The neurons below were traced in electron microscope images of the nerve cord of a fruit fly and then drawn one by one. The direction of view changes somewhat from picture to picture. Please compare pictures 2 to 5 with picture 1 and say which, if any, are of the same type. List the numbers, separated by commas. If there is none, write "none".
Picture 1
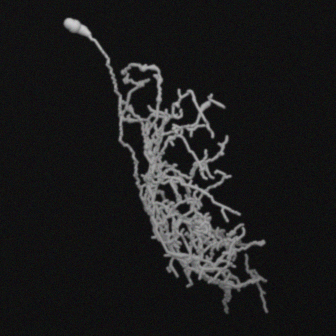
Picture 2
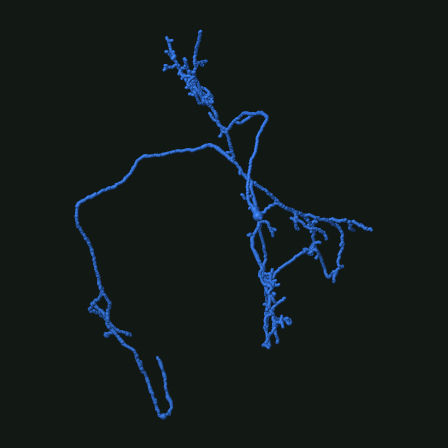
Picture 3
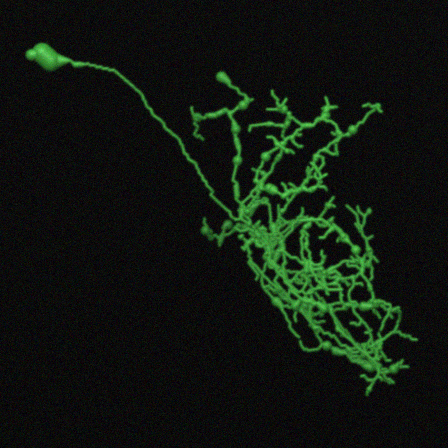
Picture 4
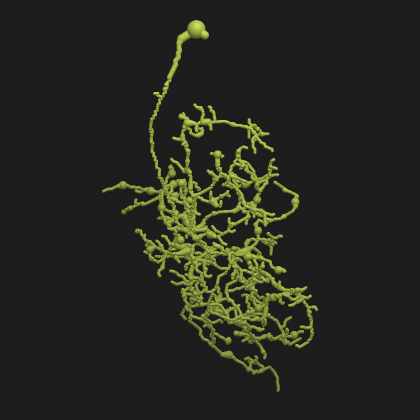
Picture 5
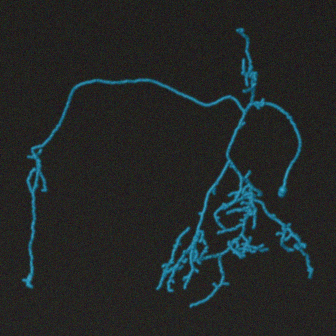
3, 4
